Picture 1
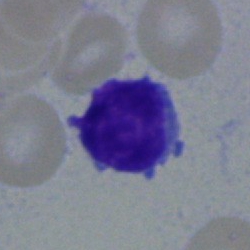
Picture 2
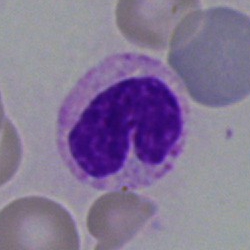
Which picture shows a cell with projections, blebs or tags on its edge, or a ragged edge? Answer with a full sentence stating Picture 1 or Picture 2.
In picture 1, the cell's outline is ragged or frayed, or has projections, blebs or tags.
